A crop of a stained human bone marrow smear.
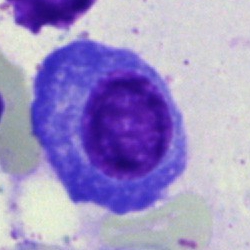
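Plasma cell, bone marrow smear. Its nucleus lies off-centre toward the right, with coarsely clumped dark purple chromatin. The cytoplasm is abundant and deep blue, and a paler area sits beside the nucleus on its left.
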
